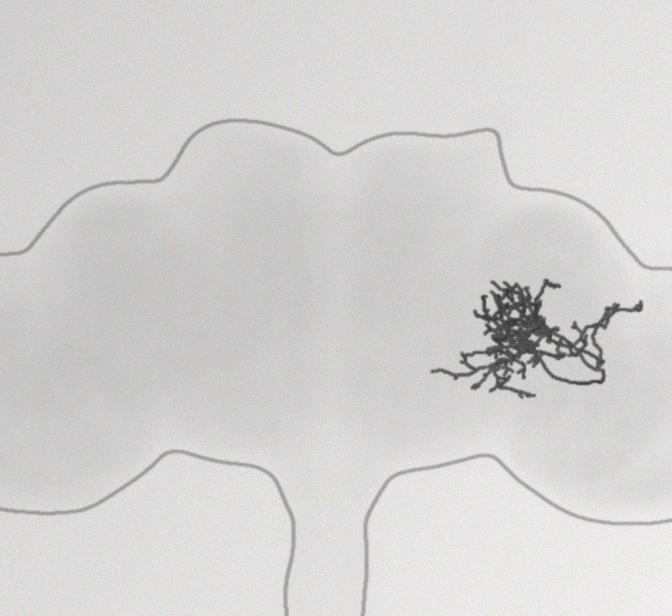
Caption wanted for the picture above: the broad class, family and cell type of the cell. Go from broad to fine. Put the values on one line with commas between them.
central-brain intrinsic neuron, hemilineage LHa3, SLP047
